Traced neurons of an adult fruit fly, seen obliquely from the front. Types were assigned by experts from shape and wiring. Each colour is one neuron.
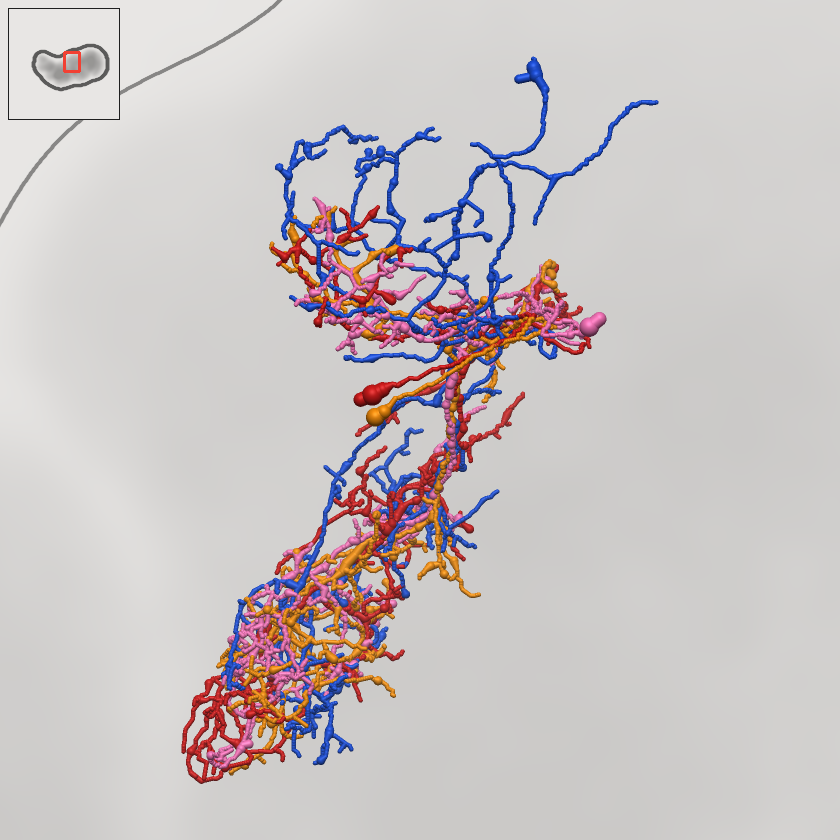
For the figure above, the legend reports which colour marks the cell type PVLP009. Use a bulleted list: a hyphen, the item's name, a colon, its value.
- colour: red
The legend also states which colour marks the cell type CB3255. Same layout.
- colour: orange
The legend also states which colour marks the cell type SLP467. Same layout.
- colour: pink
